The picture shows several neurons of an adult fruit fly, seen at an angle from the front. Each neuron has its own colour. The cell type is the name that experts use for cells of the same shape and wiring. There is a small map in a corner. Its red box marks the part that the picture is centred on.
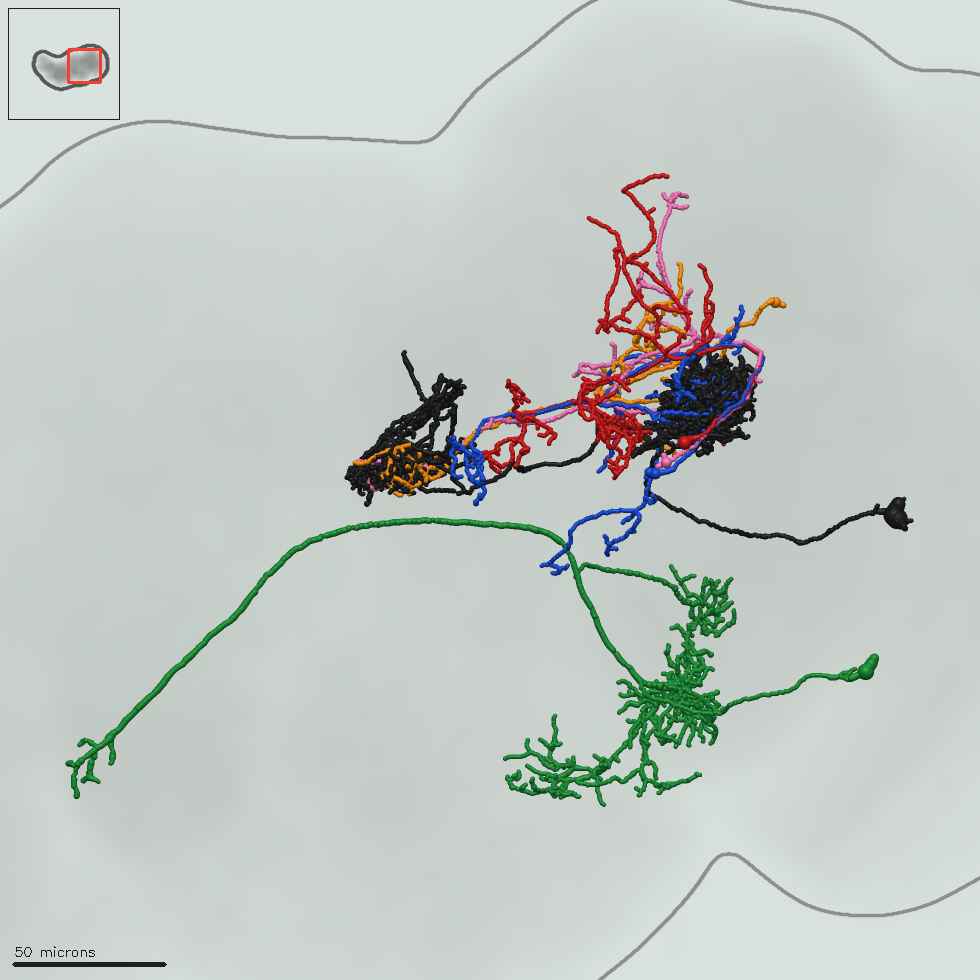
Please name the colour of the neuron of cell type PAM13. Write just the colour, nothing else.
orange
